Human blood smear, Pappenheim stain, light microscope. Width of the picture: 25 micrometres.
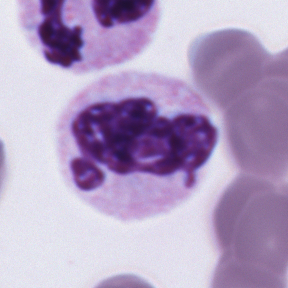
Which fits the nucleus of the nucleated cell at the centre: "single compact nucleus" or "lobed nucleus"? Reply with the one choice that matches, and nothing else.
Lobed nucleus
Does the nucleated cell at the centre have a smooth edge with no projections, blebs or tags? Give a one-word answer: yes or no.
Yes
